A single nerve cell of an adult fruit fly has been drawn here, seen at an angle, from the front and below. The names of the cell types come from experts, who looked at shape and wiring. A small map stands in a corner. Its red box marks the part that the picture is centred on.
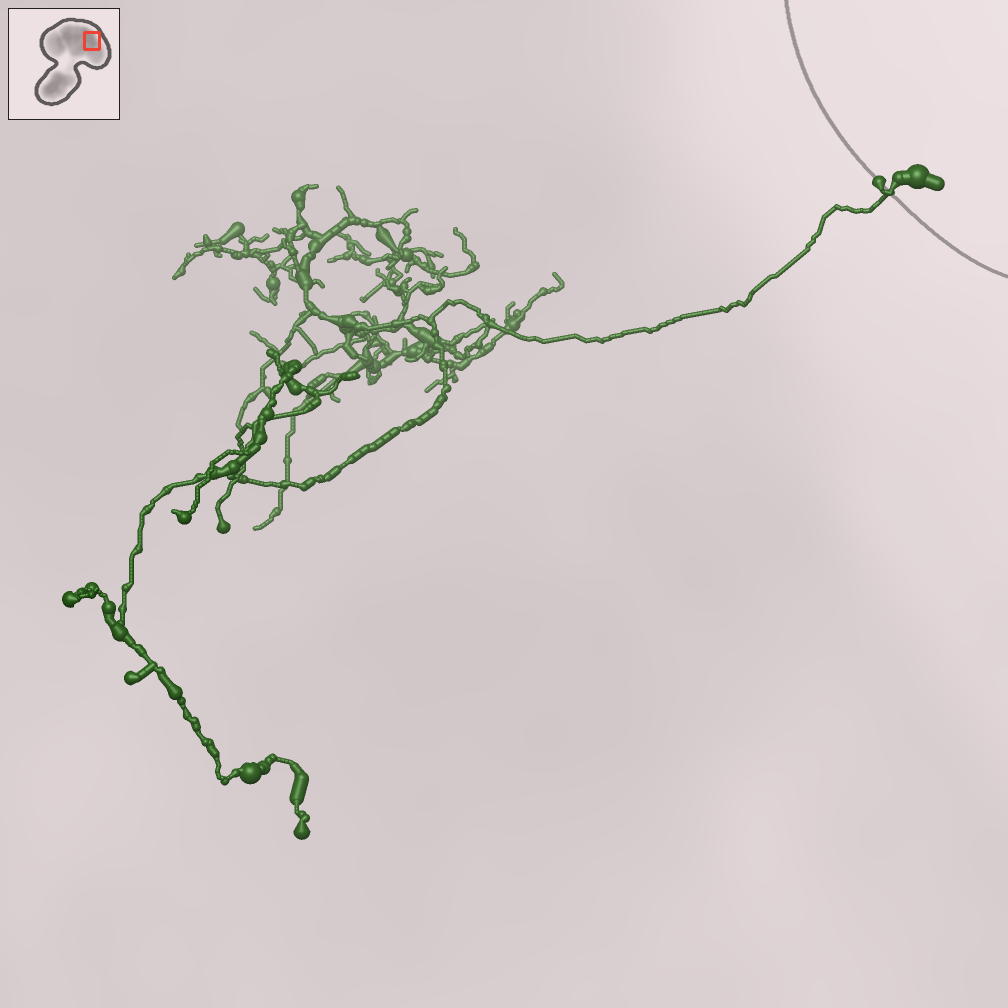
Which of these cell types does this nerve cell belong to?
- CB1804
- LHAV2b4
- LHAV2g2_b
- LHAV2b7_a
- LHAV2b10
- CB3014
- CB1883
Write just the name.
LHAV2b4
